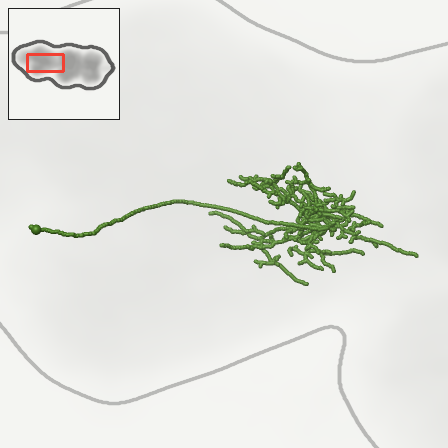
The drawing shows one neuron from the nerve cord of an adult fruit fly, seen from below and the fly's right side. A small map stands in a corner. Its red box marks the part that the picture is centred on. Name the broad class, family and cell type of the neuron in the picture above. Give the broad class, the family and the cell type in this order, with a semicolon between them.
nerve-cord intrinsic neuron; hemilineage 00A; IN00A058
